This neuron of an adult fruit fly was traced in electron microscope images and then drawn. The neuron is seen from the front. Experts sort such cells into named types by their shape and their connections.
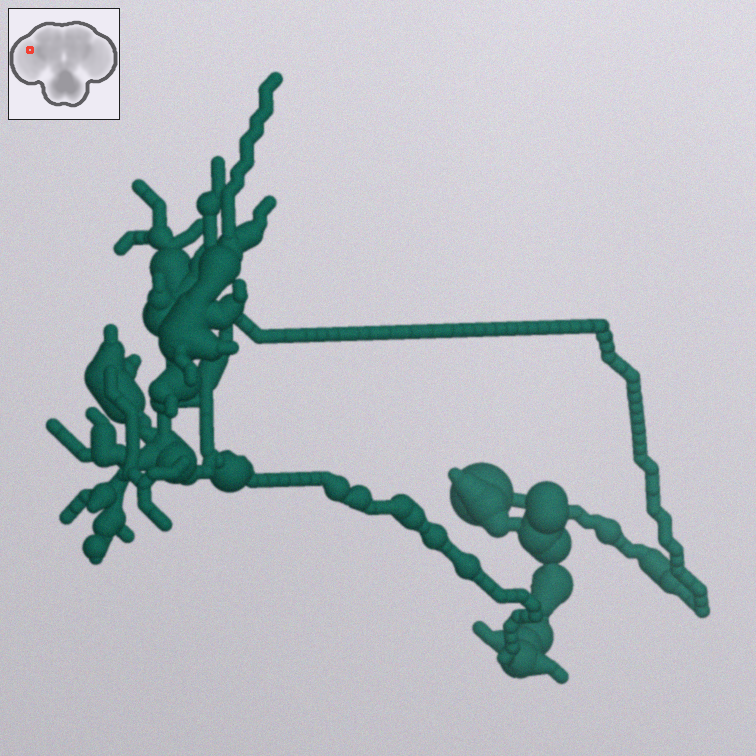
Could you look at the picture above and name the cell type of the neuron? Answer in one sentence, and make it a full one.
Typed by cell type, the neuron is T4d.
